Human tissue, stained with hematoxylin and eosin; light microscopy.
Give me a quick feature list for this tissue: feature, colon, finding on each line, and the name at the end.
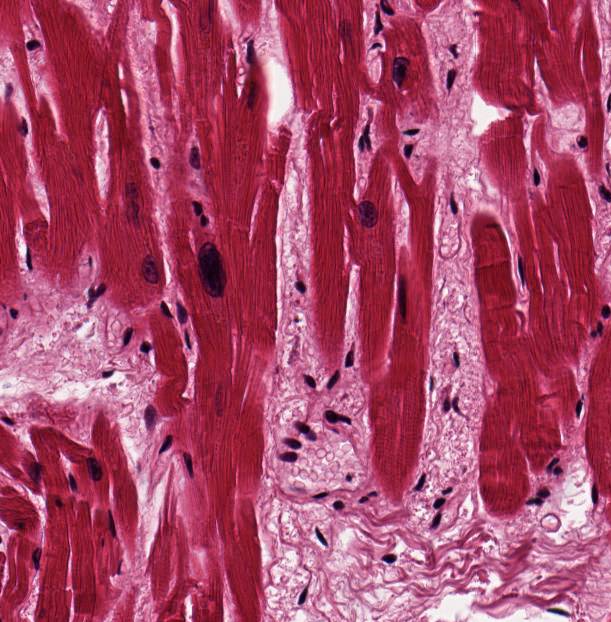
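Cytoplasm: stains deep red in the muscle fibres
Muscle nuclei: lie centrally within the fibres
Single large nucleus: dark and oval, in a fibre left of centre
Between fibres: small dark elongated nuclei in the connective tissue
Site: left ventricle of the heart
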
